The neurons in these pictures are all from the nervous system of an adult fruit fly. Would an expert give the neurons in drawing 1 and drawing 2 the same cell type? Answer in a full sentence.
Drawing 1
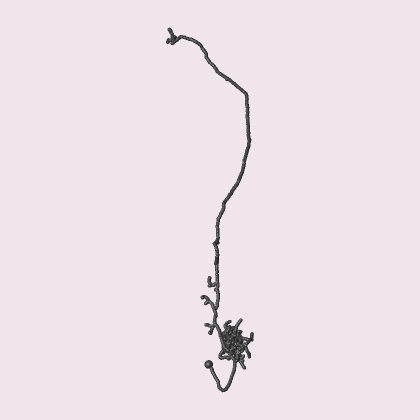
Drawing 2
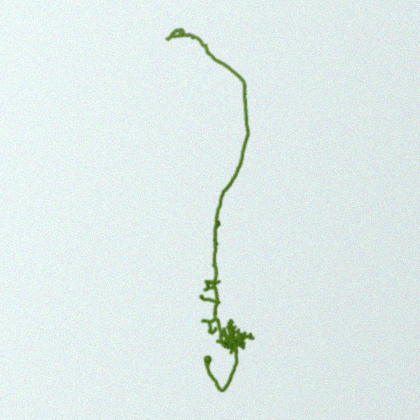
They are of different cell types.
